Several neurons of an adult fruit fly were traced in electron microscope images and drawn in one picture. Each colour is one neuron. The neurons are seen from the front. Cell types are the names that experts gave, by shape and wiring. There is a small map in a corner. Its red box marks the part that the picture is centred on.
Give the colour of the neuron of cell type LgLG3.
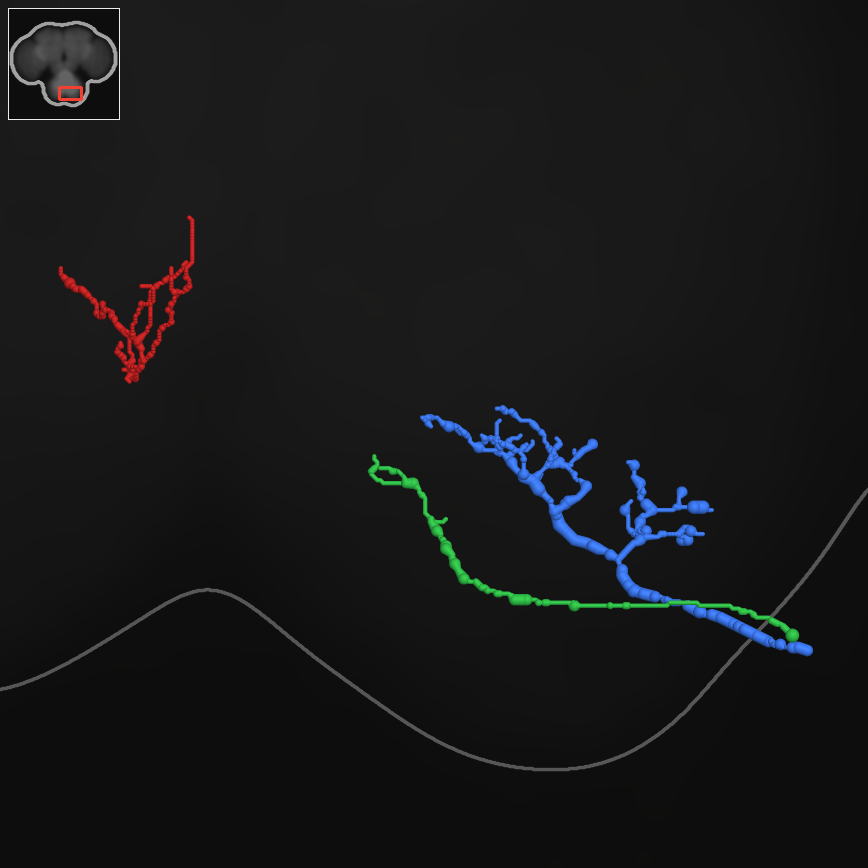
green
